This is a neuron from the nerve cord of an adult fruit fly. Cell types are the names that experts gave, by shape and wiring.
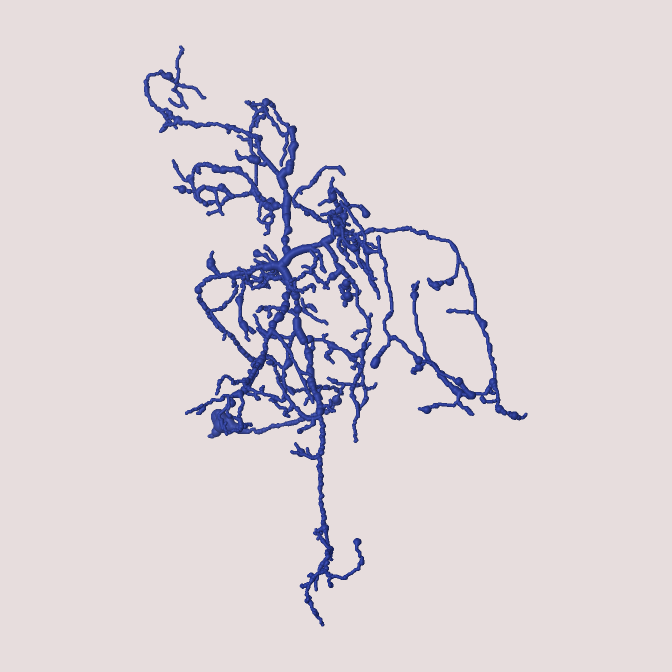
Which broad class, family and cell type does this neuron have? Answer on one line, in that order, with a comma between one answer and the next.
nerve-cord intrinsic neuron, hemilineage 06A, IN06A046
